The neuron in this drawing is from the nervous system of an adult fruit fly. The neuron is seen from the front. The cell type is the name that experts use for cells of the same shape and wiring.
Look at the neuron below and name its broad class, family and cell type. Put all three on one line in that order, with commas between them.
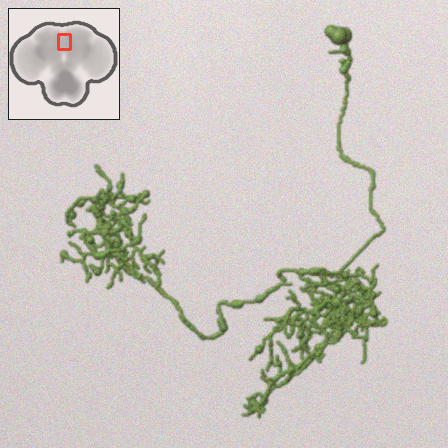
central-brain intrinsic neuron, class CX, hDeltaI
